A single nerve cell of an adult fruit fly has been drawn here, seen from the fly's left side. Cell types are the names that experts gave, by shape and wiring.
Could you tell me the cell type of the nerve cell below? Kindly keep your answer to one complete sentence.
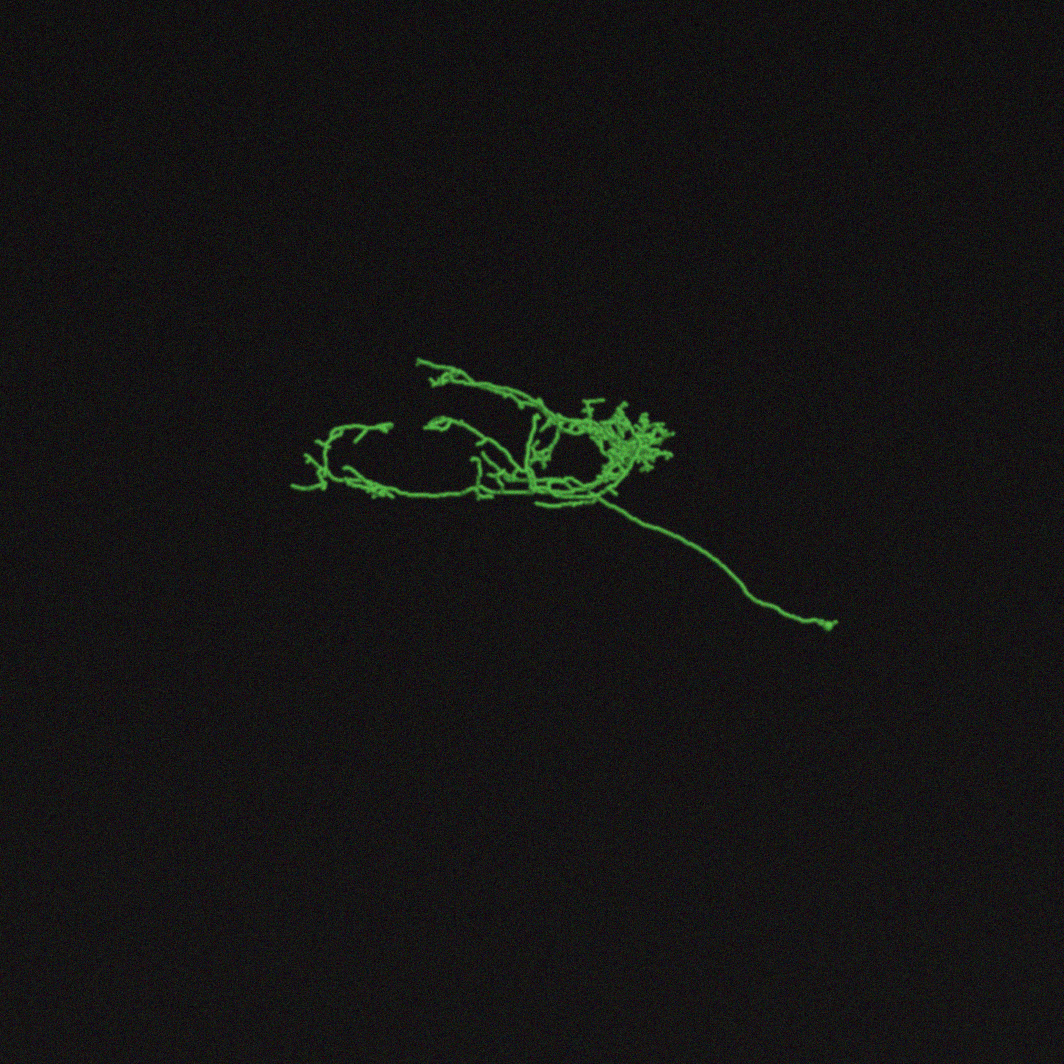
The nerve cell here falls under cell type IN07B038.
